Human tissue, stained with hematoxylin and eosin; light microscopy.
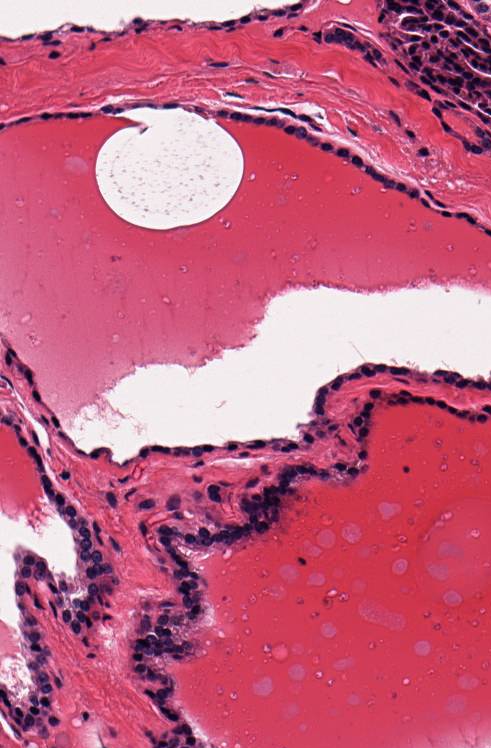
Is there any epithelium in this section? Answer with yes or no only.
Yes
